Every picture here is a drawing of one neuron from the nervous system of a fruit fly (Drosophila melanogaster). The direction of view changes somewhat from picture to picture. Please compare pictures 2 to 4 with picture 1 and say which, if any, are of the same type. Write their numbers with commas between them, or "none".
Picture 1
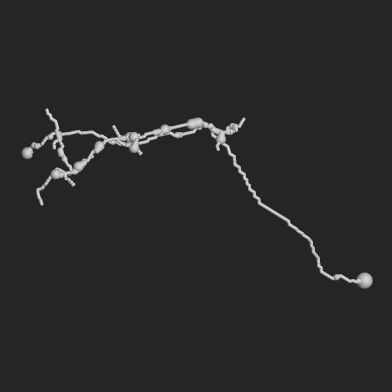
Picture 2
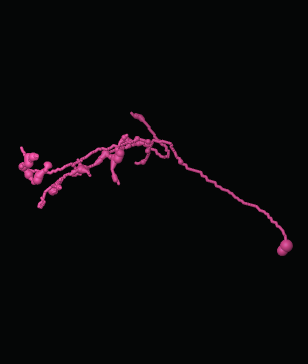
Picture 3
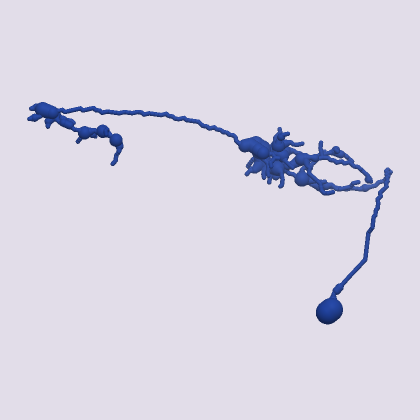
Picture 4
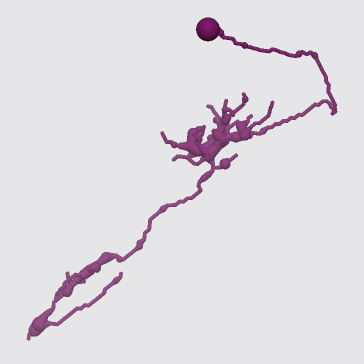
2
